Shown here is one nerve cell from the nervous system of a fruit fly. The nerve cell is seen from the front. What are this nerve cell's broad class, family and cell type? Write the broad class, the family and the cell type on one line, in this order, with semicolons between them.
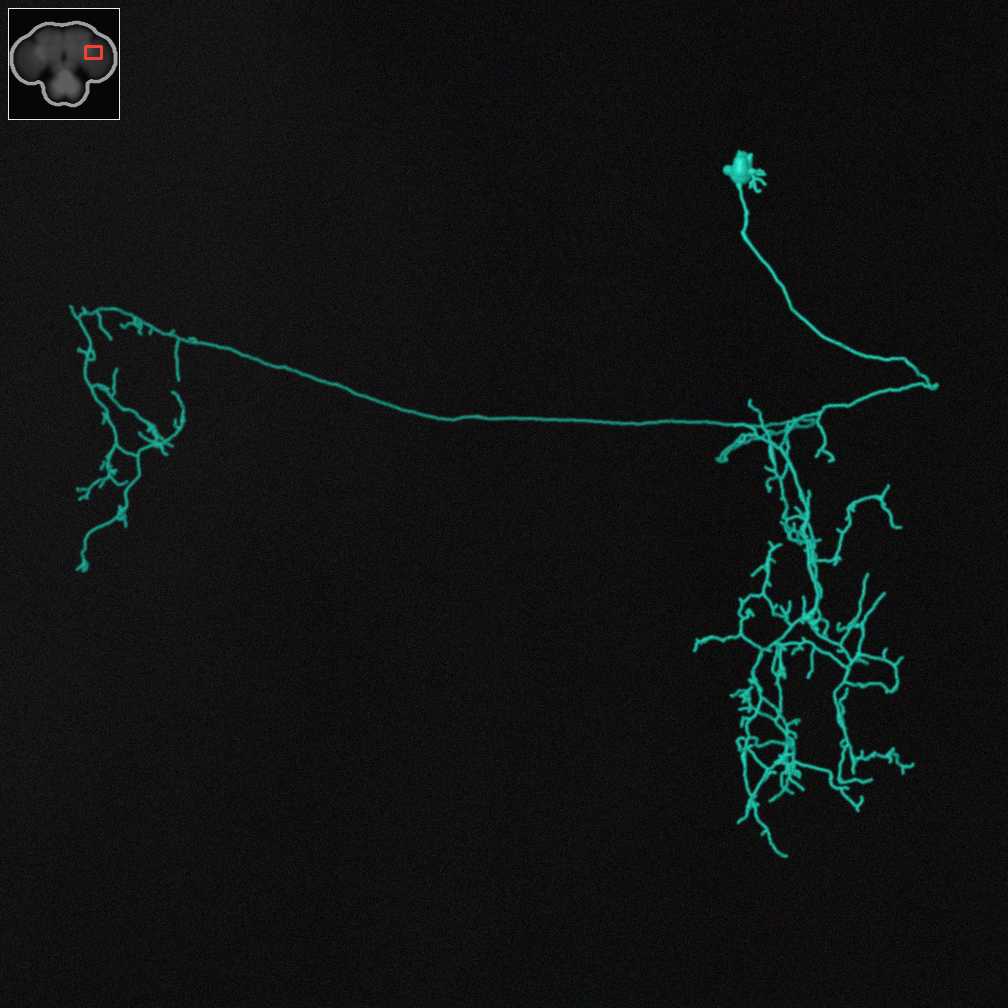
optic-lobe intrinsic neuron; Tm; Tm40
